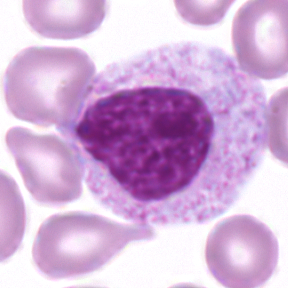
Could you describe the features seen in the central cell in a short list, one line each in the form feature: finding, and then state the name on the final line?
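Nucleus: off-centre, toward left side.
Chromatin: dark purple, coarsely clumped.
Cytoplasm: abundant, wide rim around nucleus.
Granules: fine, pinkish-purple, scattered throughout cytoplasm.
Name: myelocyte.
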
